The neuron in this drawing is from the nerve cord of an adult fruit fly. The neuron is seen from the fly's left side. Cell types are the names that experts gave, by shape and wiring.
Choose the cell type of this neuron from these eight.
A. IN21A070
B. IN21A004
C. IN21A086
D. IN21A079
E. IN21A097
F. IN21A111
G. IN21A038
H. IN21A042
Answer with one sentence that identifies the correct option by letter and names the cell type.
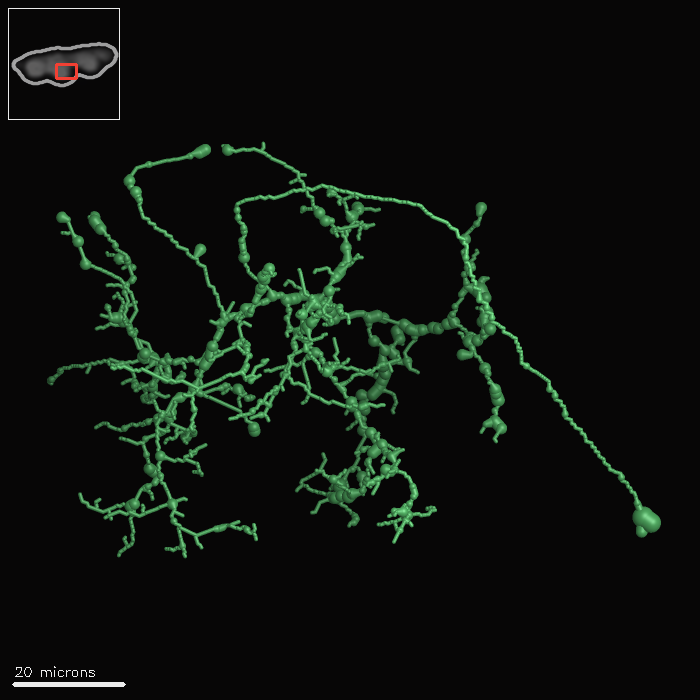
In cell type, the neuron corresponds to option H, IN21A042.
